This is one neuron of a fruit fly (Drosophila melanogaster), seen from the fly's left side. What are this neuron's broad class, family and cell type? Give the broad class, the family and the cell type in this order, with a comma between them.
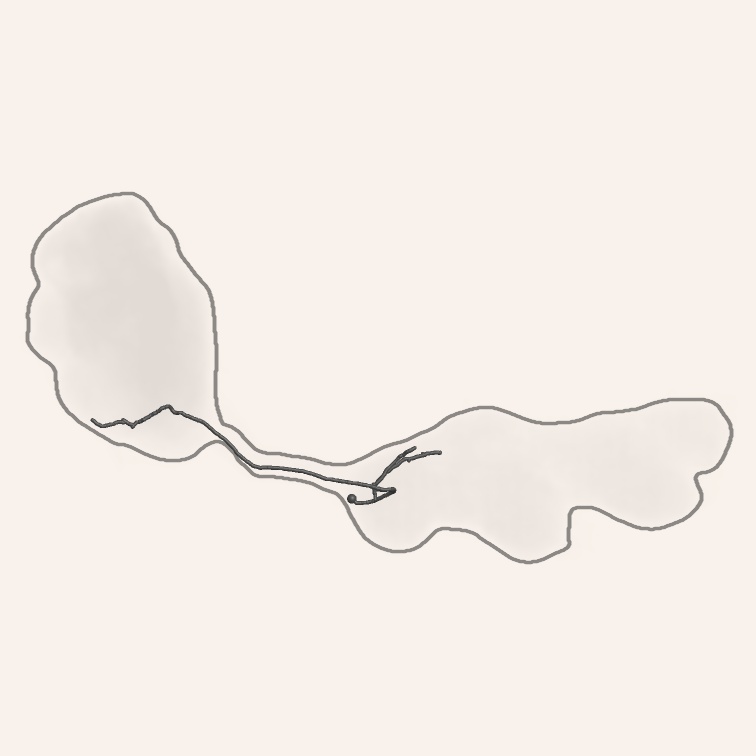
ascending neuron, hemilineage 08B, AN08B113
